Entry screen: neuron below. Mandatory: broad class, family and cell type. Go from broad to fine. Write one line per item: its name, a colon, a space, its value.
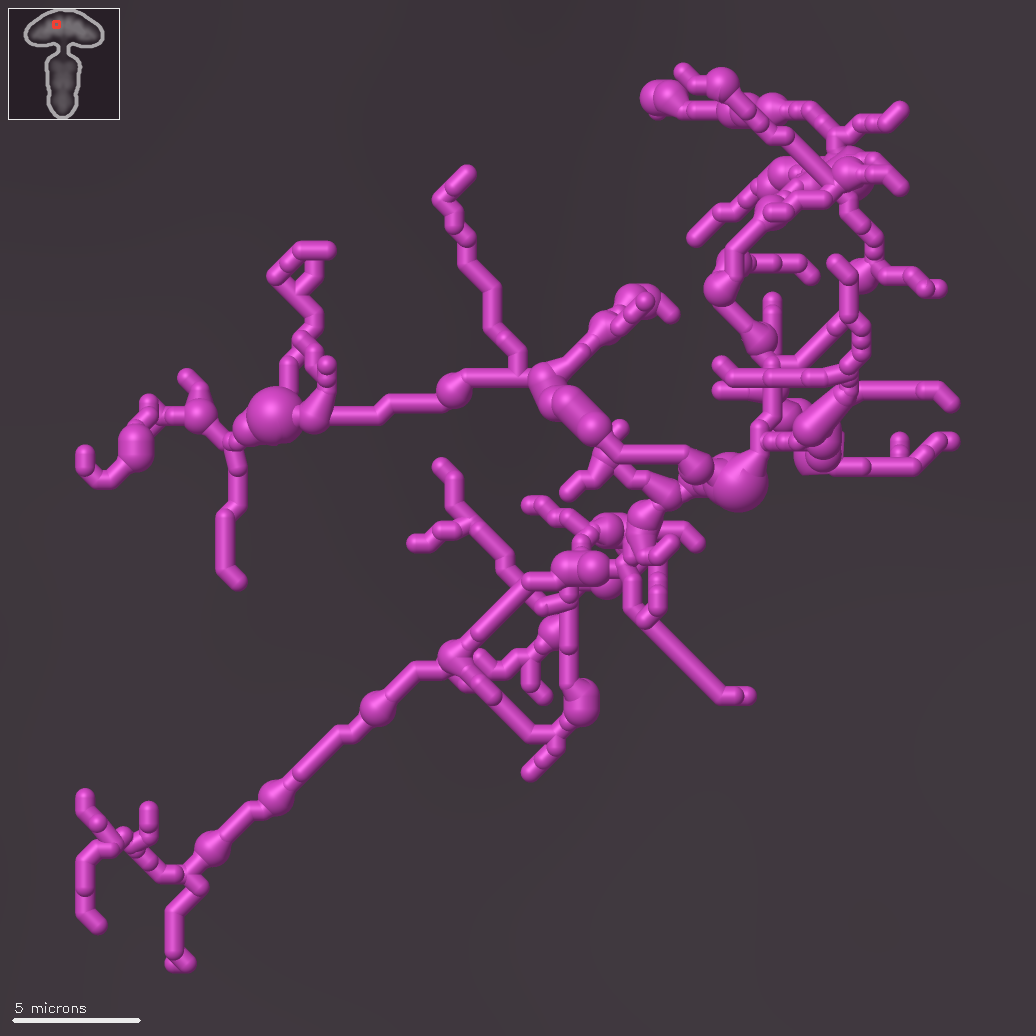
broad class: central-brain intrinsic neuron
family: hemilineage DM5_central
cell type: SAD085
